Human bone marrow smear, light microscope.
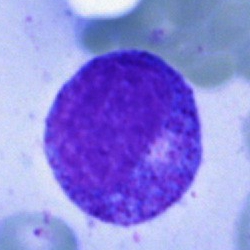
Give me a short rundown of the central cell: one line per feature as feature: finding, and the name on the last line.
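Pale patch: lower right part, less granular
Rim: bluish-purple rather than pink
Vacuoles: none clearly seen
Sharpness: slightly soft, fine detail blurred
Name: promyelocyte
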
